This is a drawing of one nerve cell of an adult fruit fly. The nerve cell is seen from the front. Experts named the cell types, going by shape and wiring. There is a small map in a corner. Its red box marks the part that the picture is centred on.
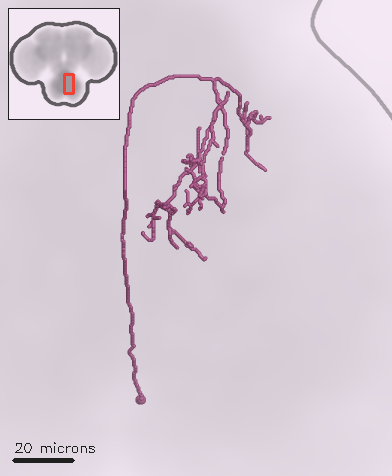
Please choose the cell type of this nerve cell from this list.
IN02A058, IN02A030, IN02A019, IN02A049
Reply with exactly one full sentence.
This nerve cell is a member of the IN02A058 cell type.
